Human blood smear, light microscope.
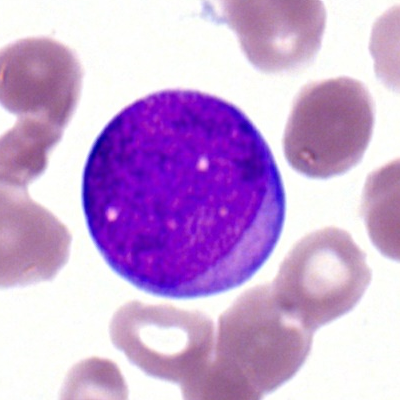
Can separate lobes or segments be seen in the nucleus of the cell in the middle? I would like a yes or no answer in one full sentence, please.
No, the nucleus of the cell is a single undivided, compact round, oval or kidney-shaped mass.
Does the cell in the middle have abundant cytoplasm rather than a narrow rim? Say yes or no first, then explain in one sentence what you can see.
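No. A thin crescent of cytoplasm shows mainly at the lower right of the cell.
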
